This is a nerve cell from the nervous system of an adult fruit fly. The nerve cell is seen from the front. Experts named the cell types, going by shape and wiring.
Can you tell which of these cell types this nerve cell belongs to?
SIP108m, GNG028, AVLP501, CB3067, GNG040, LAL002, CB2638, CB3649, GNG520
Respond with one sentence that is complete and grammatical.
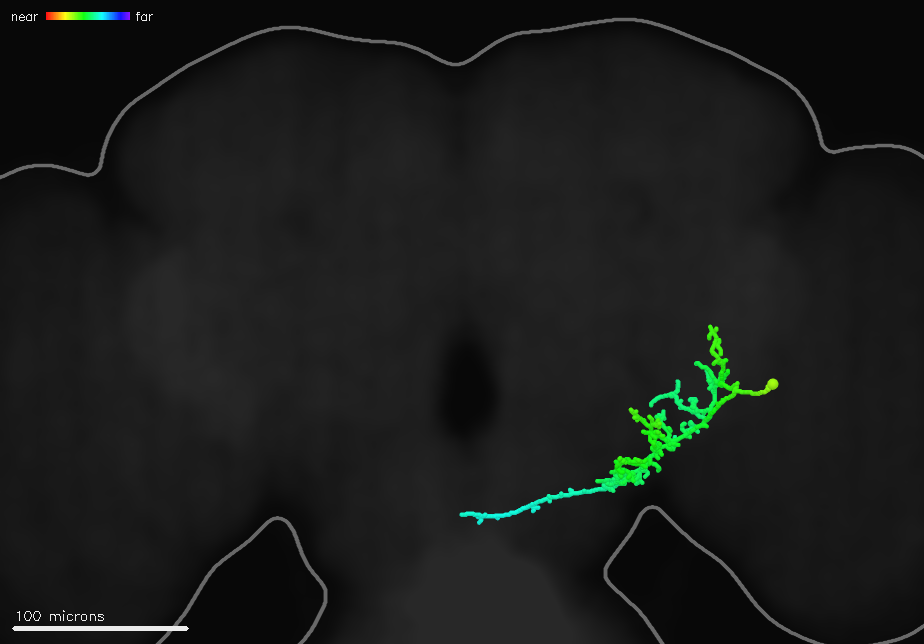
Cell type CB3649 is what this nerve cell is.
